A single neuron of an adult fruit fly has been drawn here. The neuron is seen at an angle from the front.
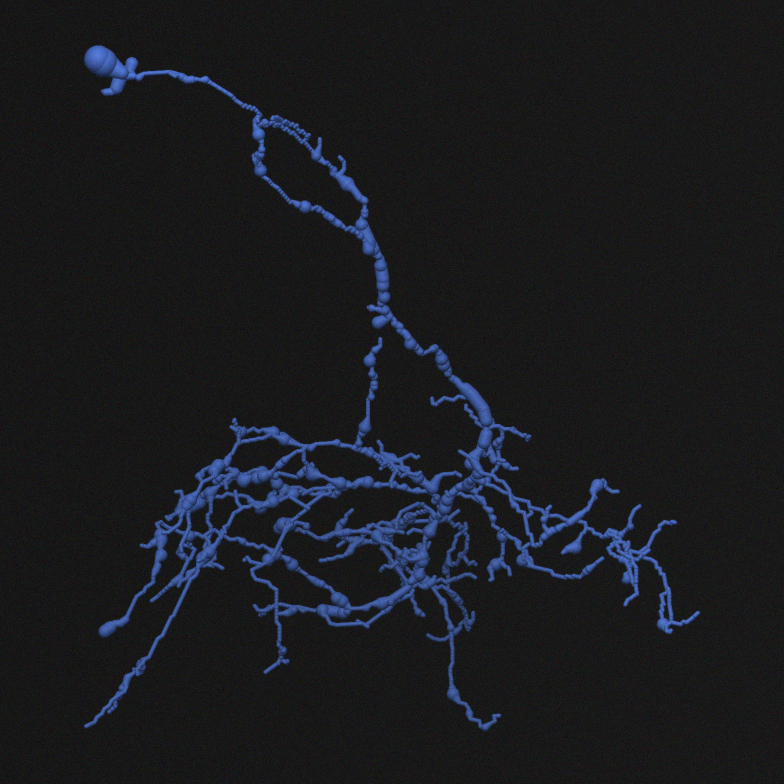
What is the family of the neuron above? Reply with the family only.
hemilineage VLPd&p1_dorsal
